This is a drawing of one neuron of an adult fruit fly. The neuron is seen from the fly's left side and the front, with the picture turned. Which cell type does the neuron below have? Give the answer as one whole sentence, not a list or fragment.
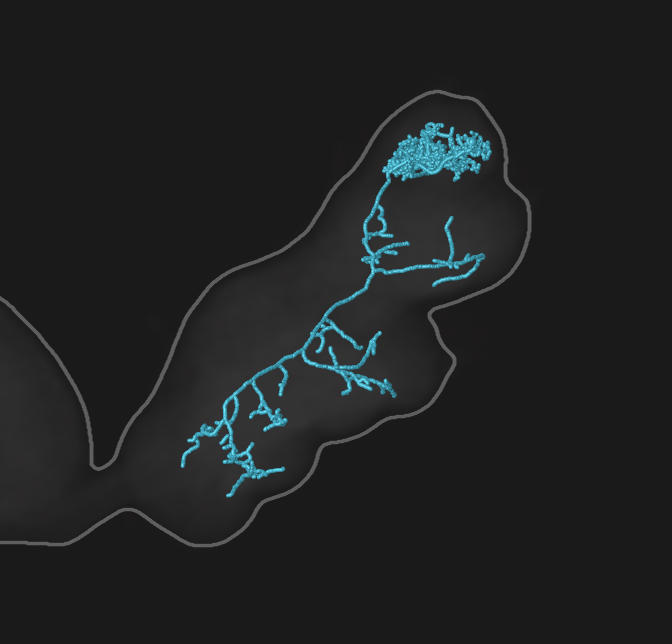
It is INXXX062 that this neuron is, by cell type.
